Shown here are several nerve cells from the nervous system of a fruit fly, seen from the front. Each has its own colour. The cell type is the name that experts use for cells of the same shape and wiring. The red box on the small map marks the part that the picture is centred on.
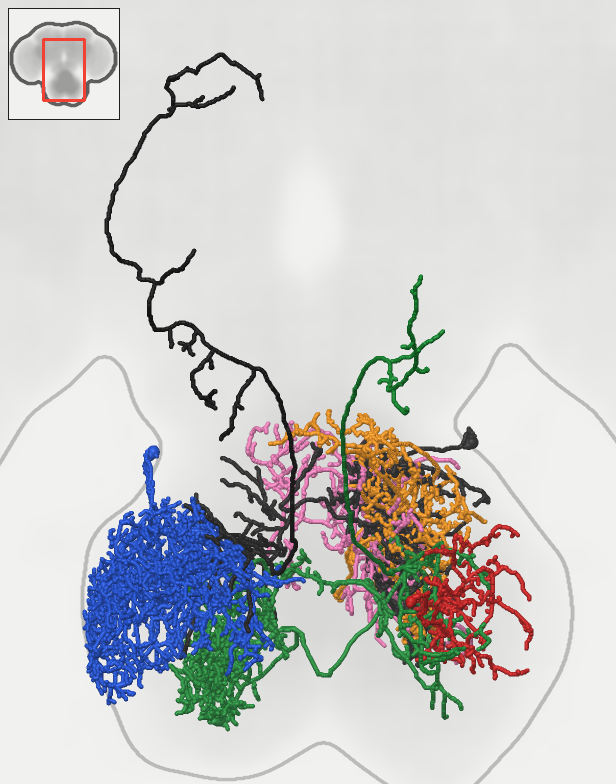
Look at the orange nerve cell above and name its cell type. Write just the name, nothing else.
IN03A015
